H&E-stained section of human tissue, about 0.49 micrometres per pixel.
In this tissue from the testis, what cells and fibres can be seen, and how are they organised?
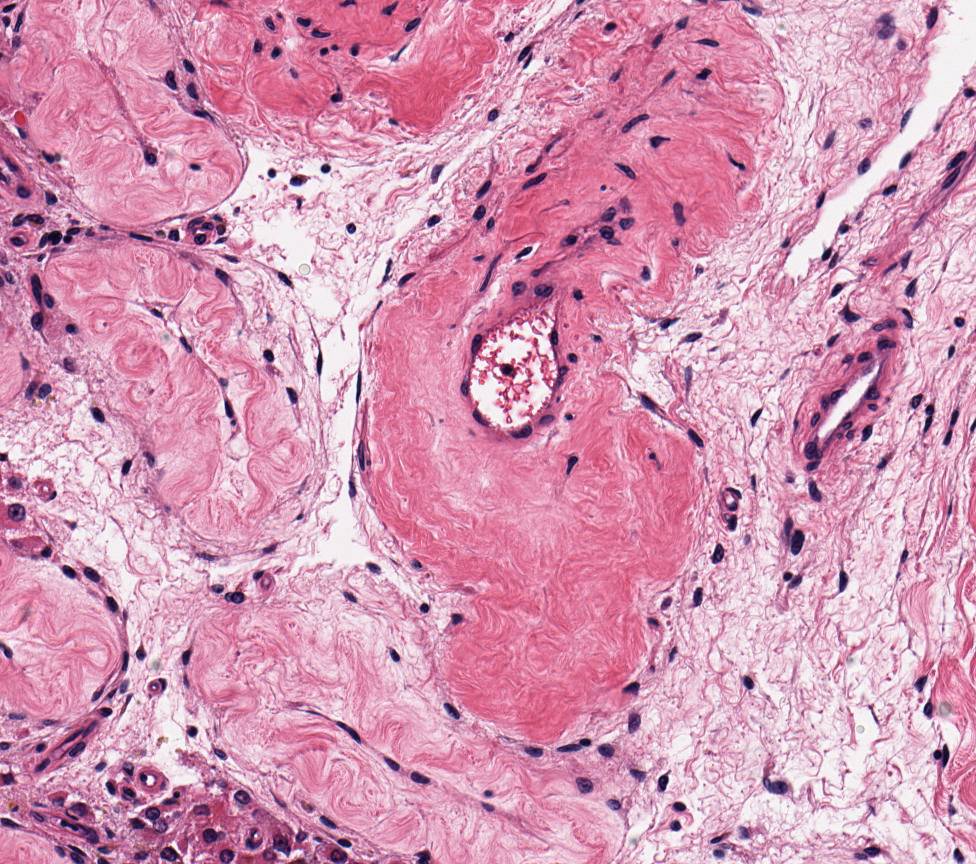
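Several rounded and elongated bundles of pink fibrous tissue make up the field, separated by looser, paler stroma. Wavy, serpentine fibres run within the bundles, whose nuclei are sparse, dark and elongated. Bottom left: a small cluster of cells with round nuclei and pink cytoplasm.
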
